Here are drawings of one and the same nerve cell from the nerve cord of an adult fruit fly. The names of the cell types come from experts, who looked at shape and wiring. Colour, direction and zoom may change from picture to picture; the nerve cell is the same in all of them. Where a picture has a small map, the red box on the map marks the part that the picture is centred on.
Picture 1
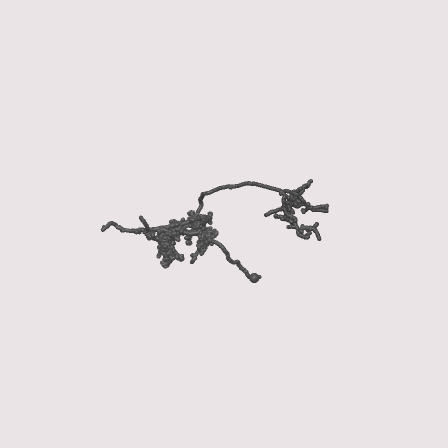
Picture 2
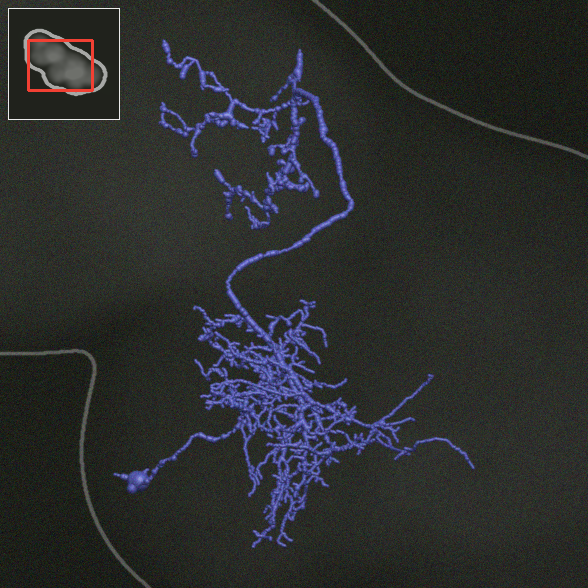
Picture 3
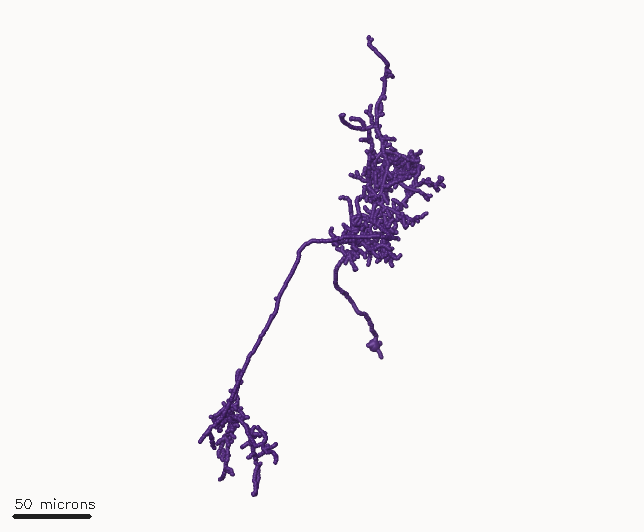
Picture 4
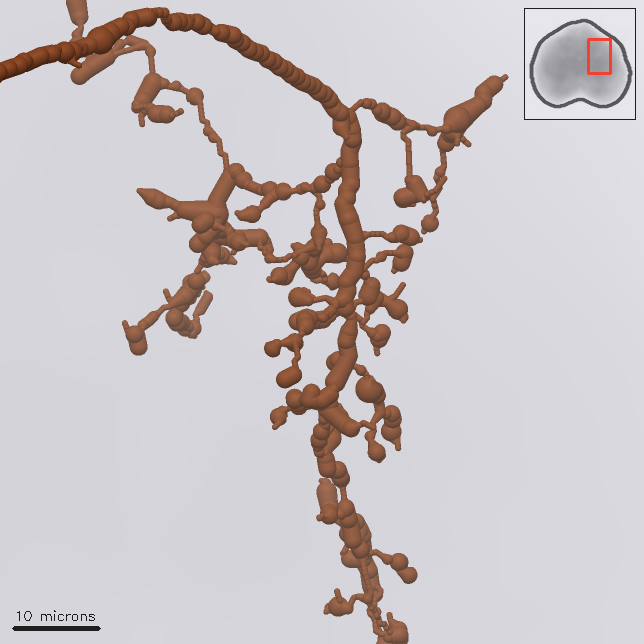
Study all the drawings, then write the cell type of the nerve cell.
IN06A028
